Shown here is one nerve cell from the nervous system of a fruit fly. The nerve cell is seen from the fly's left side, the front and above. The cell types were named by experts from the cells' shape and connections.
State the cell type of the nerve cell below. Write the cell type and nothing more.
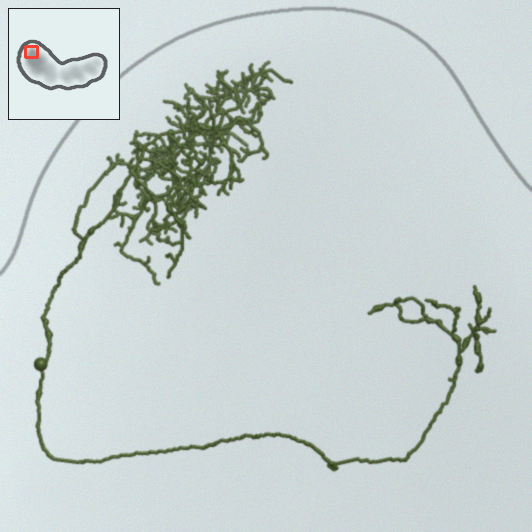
MeLo2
